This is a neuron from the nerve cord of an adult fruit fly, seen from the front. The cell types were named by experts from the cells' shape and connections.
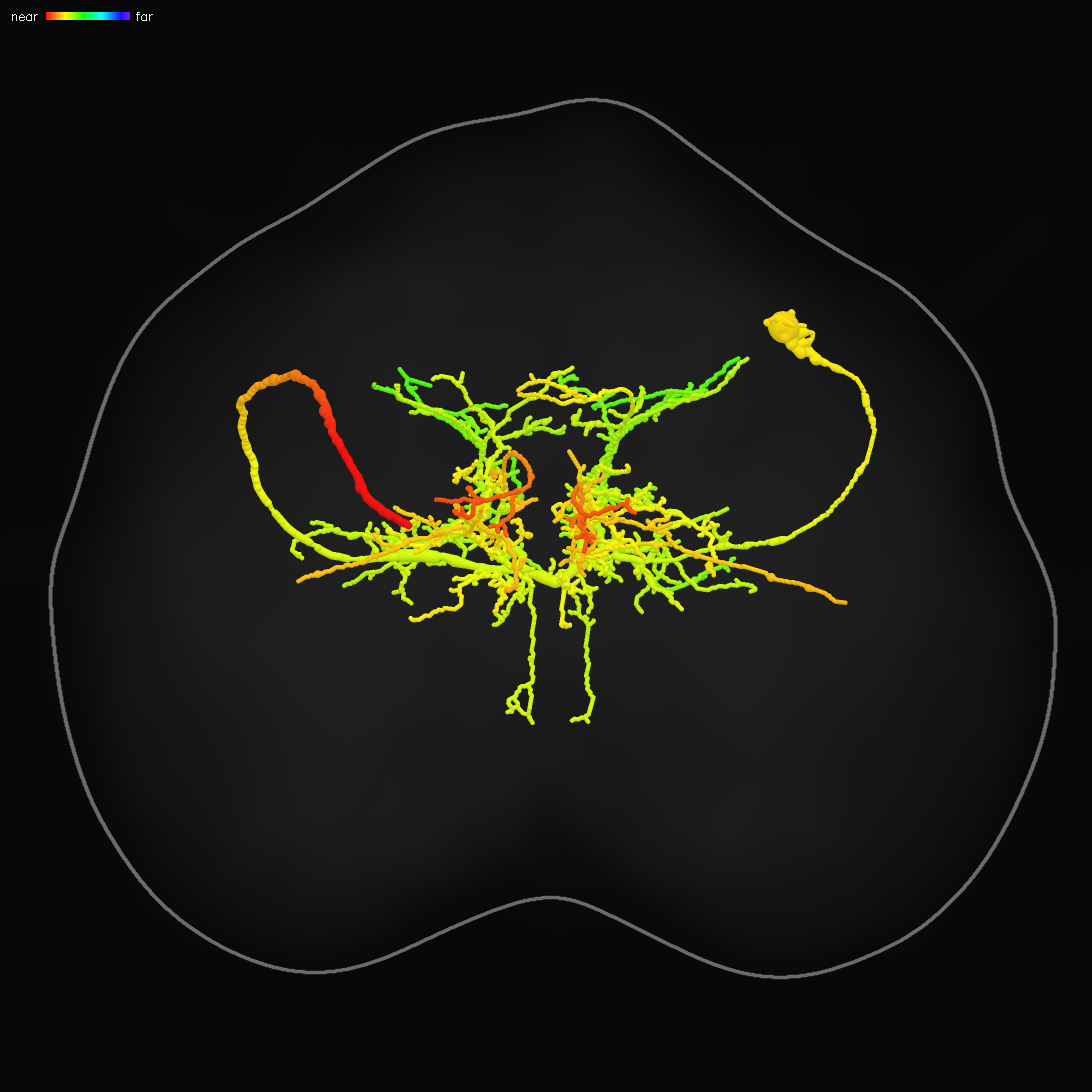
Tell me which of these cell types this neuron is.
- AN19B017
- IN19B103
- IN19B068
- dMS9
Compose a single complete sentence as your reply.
The cell type designation of this neuron is AN19B017.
